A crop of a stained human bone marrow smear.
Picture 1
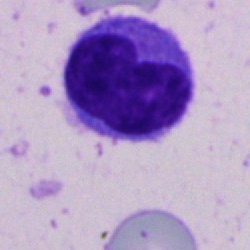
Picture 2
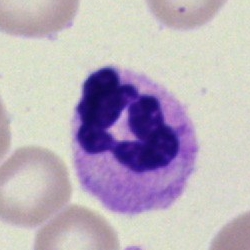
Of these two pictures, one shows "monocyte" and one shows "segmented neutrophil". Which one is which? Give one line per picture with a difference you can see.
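Picture 1 is a monocyte. The nucleus fills most of the cell.
Picture 2 is a segmented neutrophil. The cytoplasm is abundant and pale pinkish-lilac.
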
